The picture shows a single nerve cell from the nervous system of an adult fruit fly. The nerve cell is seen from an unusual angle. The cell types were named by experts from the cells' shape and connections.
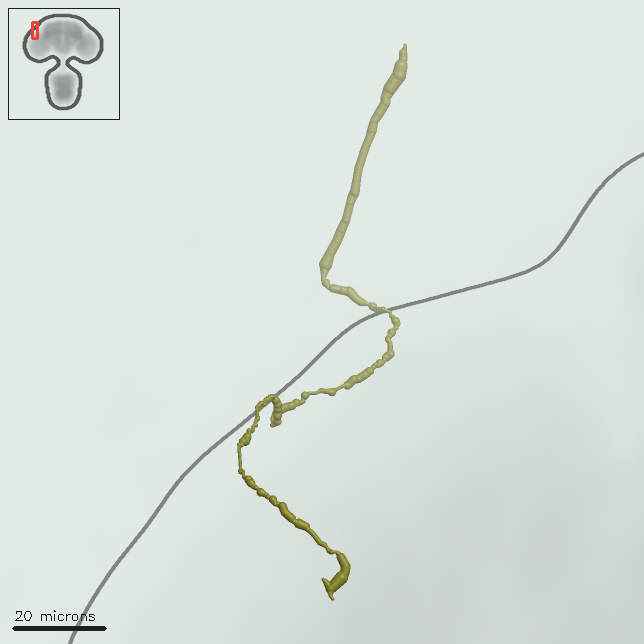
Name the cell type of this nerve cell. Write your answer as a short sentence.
The cell type is R7d.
